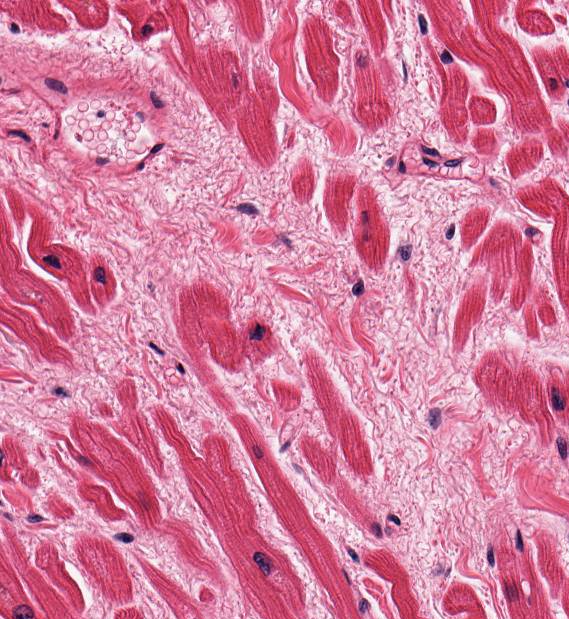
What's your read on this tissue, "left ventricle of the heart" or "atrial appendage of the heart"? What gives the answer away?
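This is atrial appendage of the heart. Look how wide areas of pale pink loose fibrous stroma separate the cardiac muscle fibres across much of the centre; the muscle is not compact.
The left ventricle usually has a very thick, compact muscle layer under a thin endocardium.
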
